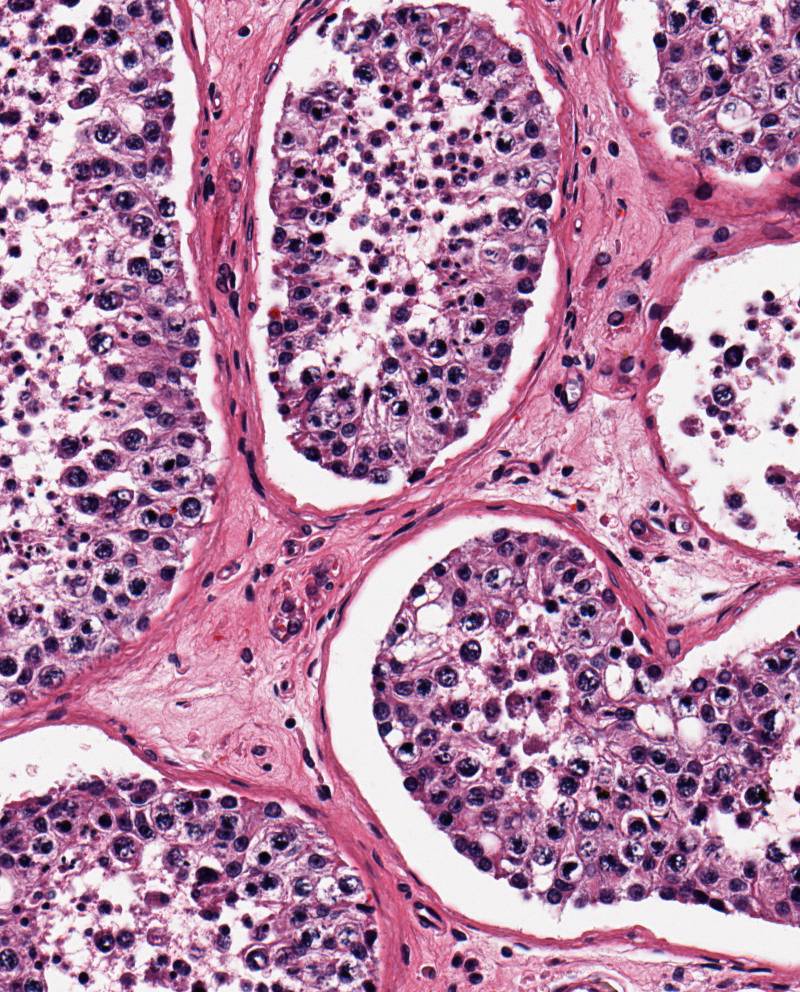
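Testis, haematoxylin and eosin. Rounded and oval tubular profiles are separated by bands of pink fibrous tissue. Most cells inside the tubules are rounded, with round dark purple nuclei; the tubule centres hold loosened, detached cells among pale vacuolated spaces. A thin wall with flattened, elongated nuclei parallel to its outline bounds each tubule.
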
